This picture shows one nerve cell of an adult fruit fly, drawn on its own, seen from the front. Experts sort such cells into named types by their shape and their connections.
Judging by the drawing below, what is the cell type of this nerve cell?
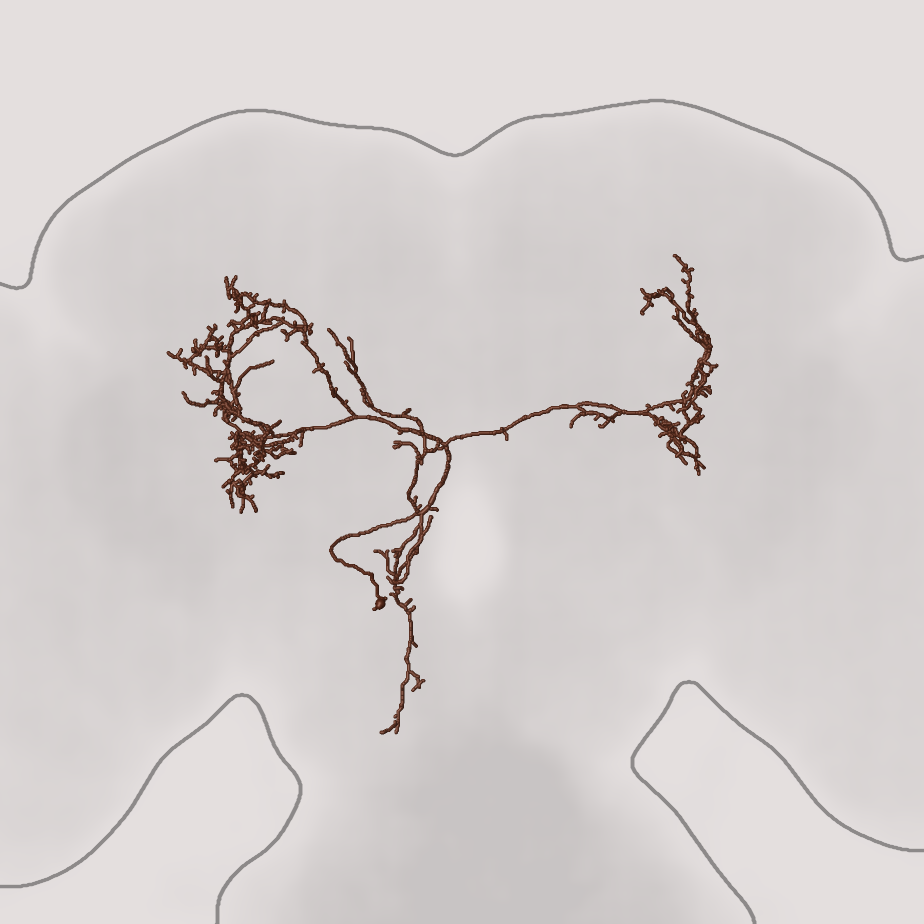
VES022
